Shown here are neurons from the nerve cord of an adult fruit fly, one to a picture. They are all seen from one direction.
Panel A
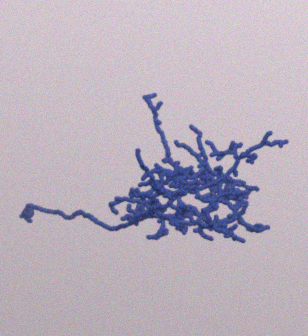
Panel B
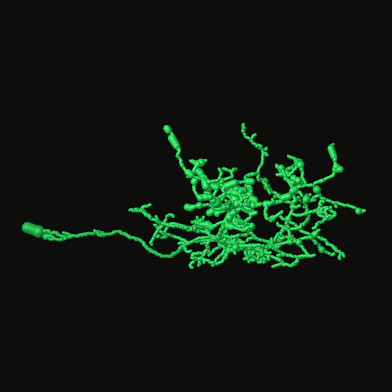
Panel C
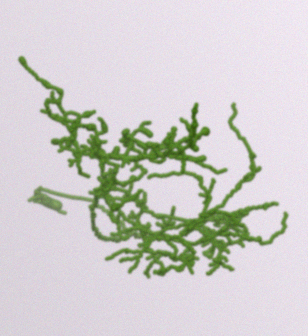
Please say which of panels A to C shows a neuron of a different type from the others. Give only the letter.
B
